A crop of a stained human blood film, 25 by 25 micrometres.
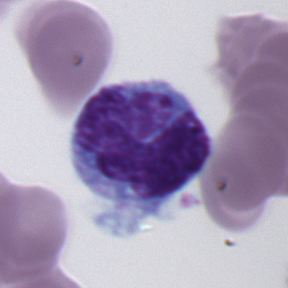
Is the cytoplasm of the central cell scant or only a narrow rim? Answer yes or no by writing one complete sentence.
Yes, the nucleus occupies most of the cell, leaving scant cytoplasm.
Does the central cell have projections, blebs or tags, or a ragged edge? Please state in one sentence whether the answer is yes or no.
Yes, a rough outline, ragged or with projections, blebs or tags, belongs to this cell.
